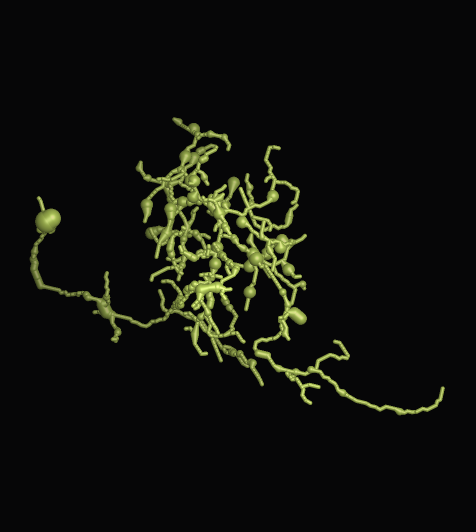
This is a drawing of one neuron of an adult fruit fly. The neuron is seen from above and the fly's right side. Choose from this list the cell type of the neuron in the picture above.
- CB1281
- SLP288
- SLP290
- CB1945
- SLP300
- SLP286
SLP300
